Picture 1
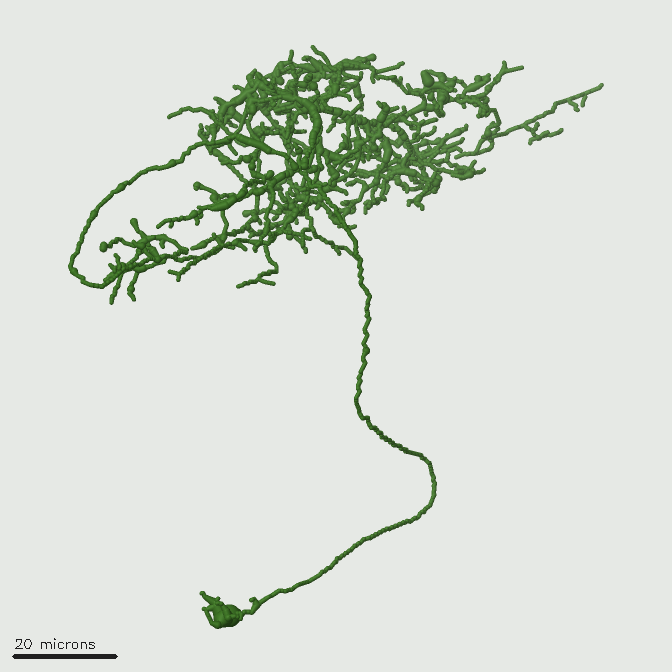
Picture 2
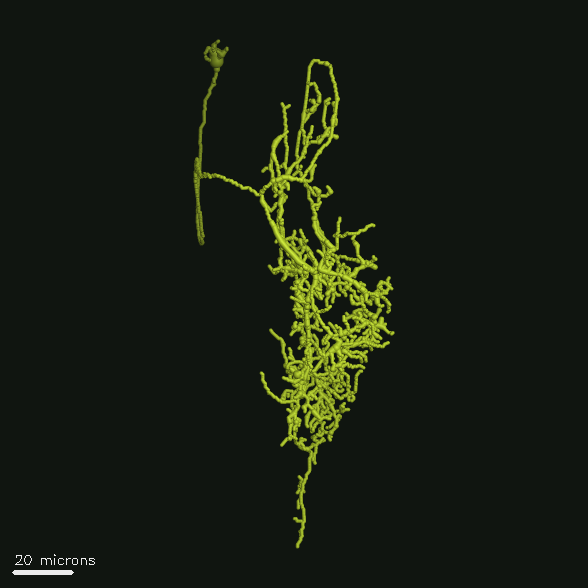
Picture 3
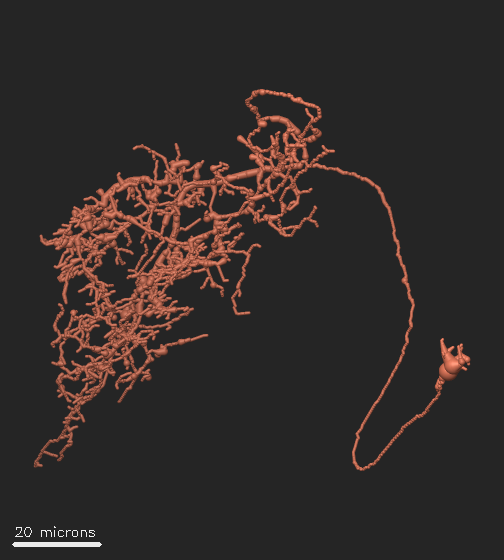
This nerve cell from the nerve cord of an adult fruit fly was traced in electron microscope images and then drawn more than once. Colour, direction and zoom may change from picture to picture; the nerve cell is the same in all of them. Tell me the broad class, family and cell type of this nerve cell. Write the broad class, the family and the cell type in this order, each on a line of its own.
nerve-cord intrinsic neuron
hemilineage 02A
IN02A019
